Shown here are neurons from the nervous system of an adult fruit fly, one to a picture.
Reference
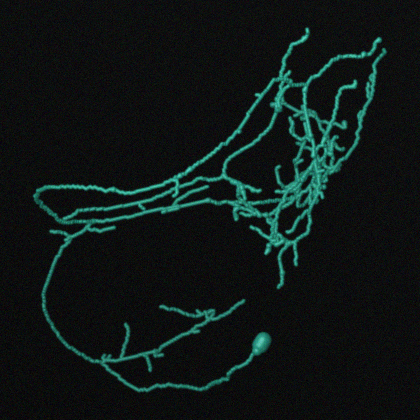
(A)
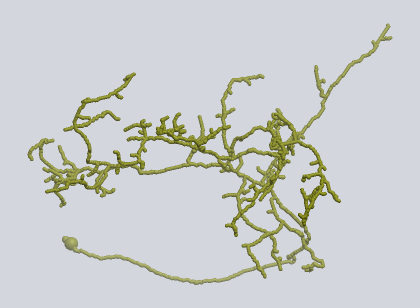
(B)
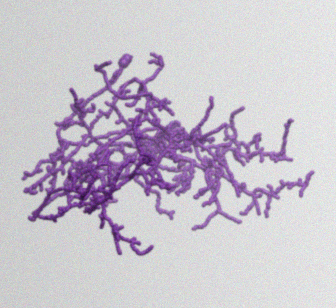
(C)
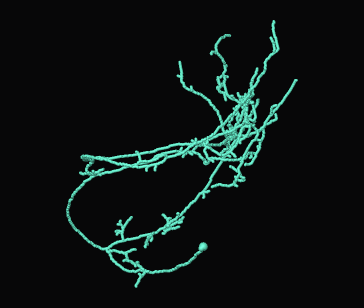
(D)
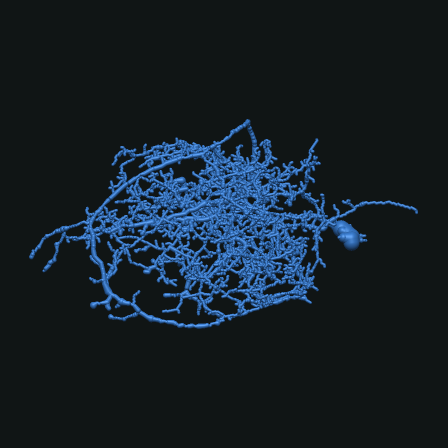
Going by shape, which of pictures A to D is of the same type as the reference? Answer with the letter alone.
C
